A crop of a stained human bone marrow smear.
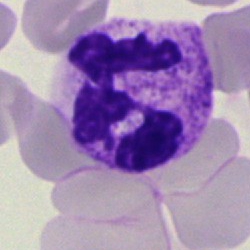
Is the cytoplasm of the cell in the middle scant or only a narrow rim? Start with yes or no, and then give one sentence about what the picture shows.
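No. The cytoplasm is plentiful and pale pinkish-lilac.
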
